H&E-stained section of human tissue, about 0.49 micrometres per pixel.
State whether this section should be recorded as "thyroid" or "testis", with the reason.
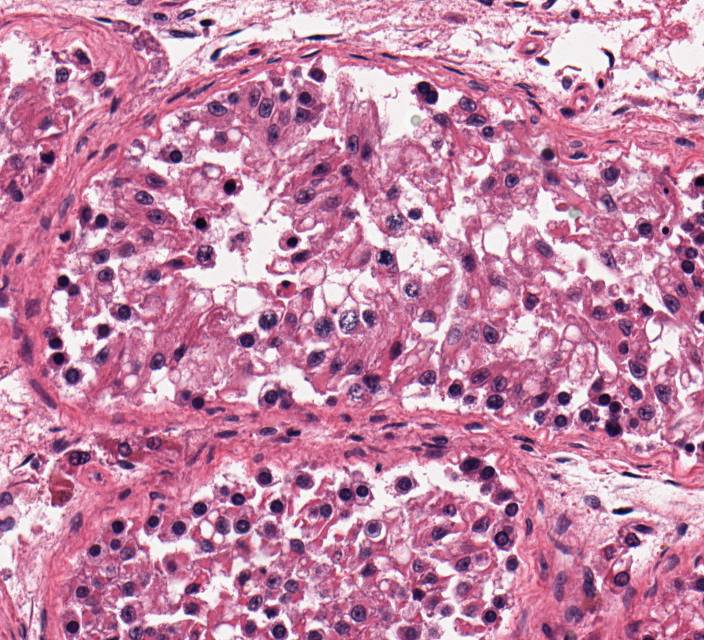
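Testis, I'd say. Both rounded units here are packed with cells.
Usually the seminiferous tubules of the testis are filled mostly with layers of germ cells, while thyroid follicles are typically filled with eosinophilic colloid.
Each has a layered pink fibrous wall with flattened spindle nuclei; near the upper one's centre, some cells show larger round nuclei with coarse, clumped chromatin.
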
